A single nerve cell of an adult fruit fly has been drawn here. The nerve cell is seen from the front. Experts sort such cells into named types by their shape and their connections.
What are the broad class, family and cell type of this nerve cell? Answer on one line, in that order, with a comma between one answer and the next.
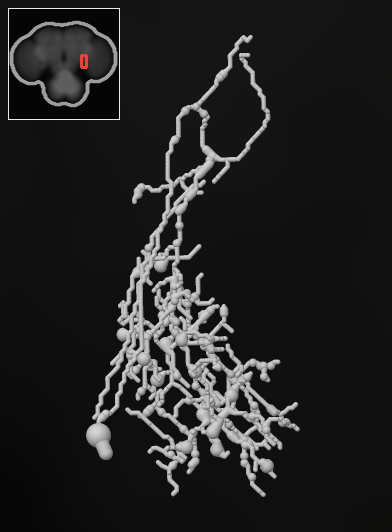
optic-lobe intrinsic neuron, Li, Li23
